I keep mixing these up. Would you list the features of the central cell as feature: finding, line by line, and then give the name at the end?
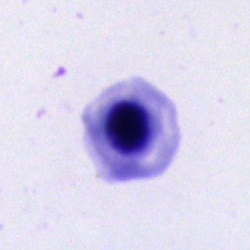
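Nucleus: sits near the middle of the cell
Chromatin: very dark and dense, hardly any inner texture
Cytoplasm: a wide rim all round the nucleus
Colour: the cytoplasm is pale lilac-purple
Cell: erythroblast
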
